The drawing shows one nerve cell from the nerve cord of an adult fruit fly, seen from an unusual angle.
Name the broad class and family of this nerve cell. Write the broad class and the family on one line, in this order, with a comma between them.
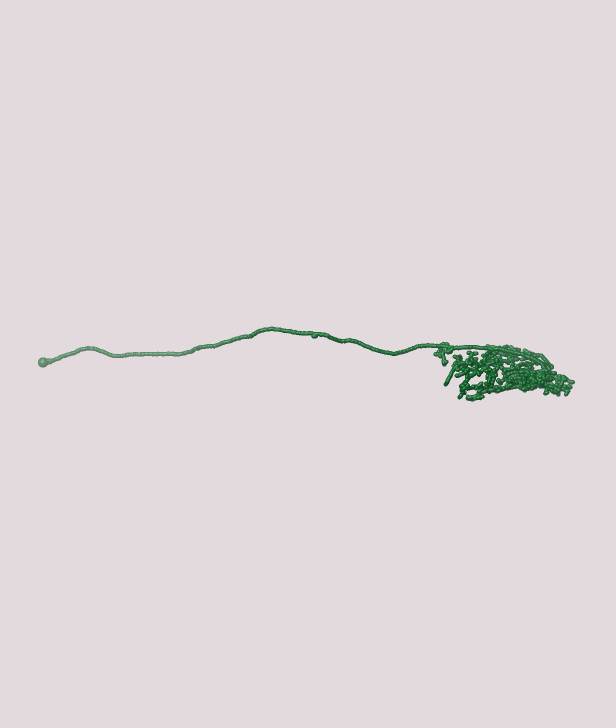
nerve-cord intrinsic neuron, hemilineage 06B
